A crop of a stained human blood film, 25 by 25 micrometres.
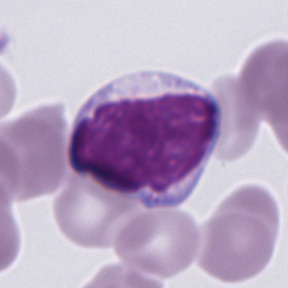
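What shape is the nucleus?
Oval, and wider than it is tall.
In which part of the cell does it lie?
The lower part, with most of the pale blue cytoplasm above it.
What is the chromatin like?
Dense and coarsely clumped.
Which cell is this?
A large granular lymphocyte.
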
